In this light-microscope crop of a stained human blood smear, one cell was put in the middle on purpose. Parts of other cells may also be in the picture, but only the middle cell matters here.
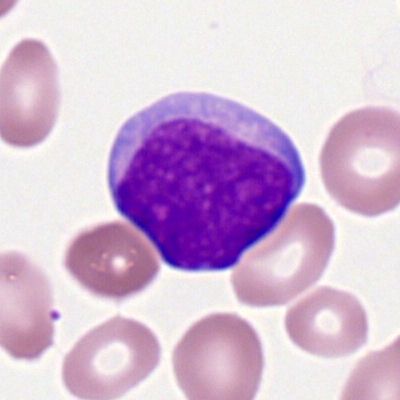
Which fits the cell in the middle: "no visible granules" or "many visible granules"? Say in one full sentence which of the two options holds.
The cytoplasm of this cell holds no visible granules.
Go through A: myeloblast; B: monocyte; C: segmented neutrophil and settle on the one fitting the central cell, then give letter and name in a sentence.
What option A states is correct, the central cell being a myeloblast.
